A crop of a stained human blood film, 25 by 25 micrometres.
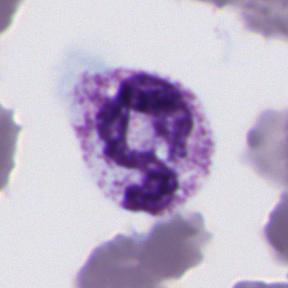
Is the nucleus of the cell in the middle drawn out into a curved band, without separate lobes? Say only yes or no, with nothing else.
Yes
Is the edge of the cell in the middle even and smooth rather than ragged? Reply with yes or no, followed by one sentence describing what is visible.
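Yes. The cell outline is roughly oval with a smooth edge.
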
